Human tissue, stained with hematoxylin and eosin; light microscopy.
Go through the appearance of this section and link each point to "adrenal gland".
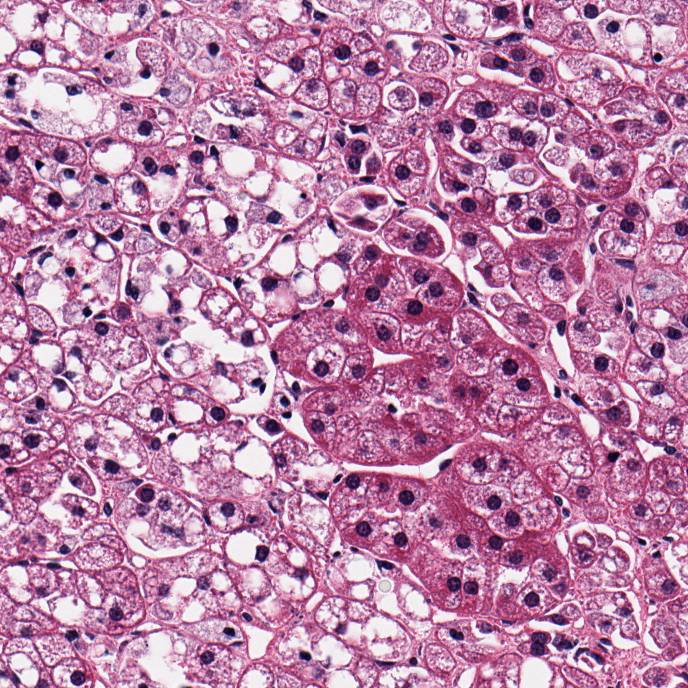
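In keeping with adrenal gland: in the left and lower parts of the field, most cells have pale cytoplasm filled with multiple small clear vacuoles.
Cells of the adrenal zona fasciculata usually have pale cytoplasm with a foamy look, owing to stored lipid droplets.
Less in keeping: a group of cells in the centre and right-centre has dense, pink, finely granular cytoplasm with few or no vacuoles, unlike that foamy look. Also seen: the nest cells have round, centrally placed, dark nuclei of fairly uniform size across the field.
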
